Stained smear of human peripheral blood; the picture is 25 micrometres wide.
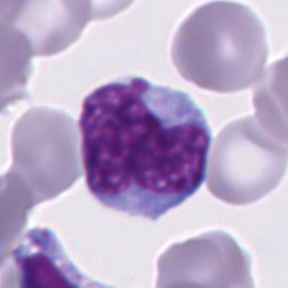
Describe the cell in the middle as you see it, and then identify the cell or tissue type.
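Look first at the chromatin: it is coarse and clumped, with small pale gaps between the clumps. The nucleus fills about 70% of the cell's area, and the whole cell is about 12 micrometres across. Now find the cytoplasm, pale greyish blue, showing mainly at the upper right and along the bottom of the cell. Notice that no distinct granules can be seen in it. What you are looking at is a typical lymphocyte.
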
